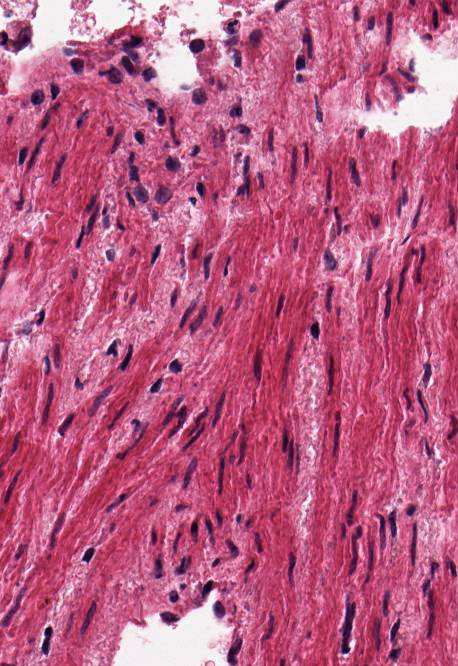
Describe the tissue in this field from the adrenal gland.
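Fibres: long and pink, filling the whole field, running mainly top to bottom with a slight slant. Staining: deeply eosinophilic, with a fine lengthwise fibrillar texture. Nuclei: mostly dark and elongated, lying parallel to the fibres. Between bundles: only narrow pale clefts, with no fat cells.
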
